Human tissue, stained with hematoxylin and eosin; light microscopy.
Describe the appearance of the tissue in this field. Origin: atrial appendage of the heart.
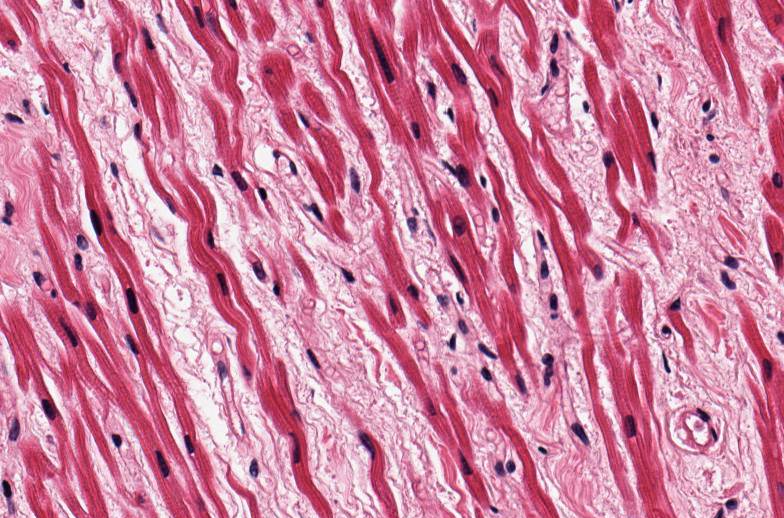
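Notice how the muscle fibres wave rather than run straight. Their cytoplasm stains deep pink-red. Dark, elongated, oval nuclei lie along the fibres and scatter through the stroma between them. Near the lower right corner sits a small round vessel cut in cross-section.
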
